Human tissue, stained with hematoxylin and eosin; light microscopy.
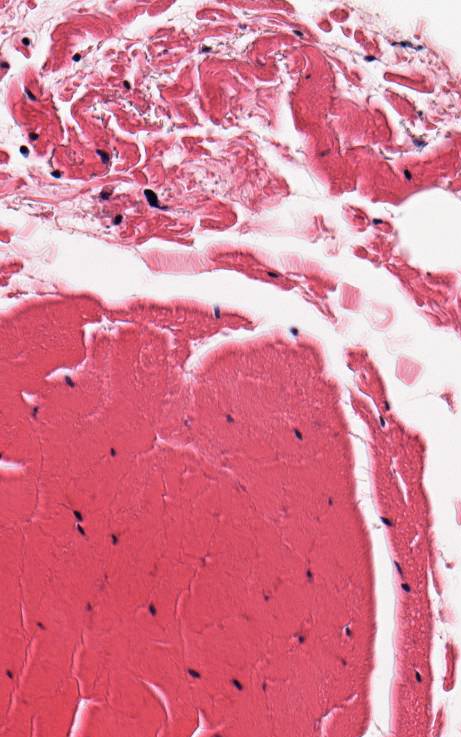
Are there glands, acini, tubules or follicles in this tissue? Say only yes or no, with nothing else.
No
